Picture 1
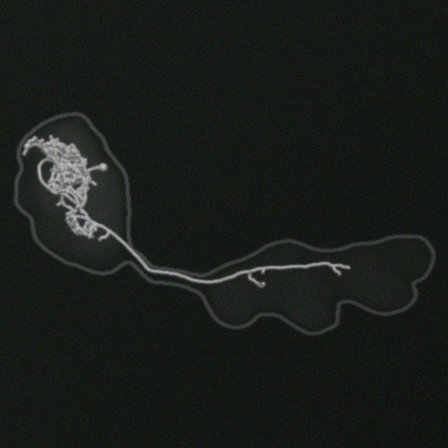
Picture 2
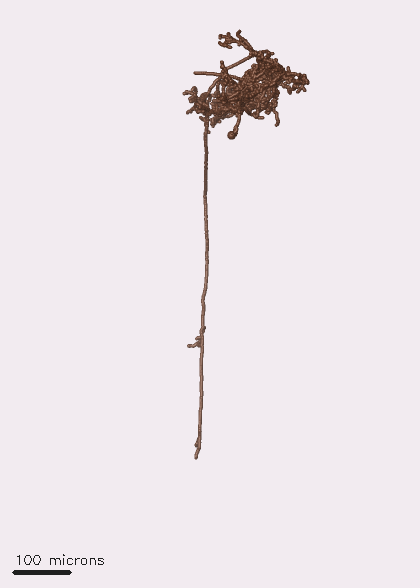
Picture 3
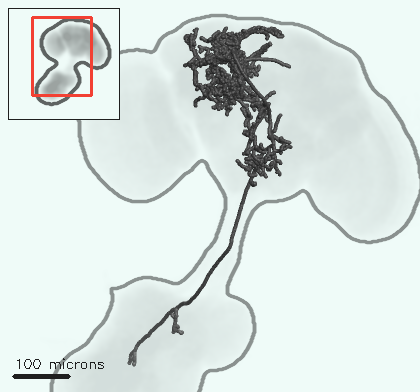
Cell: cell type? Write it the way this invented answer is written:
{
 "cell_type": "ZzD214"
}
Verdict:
{
 "cell_type": "SIP136m"
}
